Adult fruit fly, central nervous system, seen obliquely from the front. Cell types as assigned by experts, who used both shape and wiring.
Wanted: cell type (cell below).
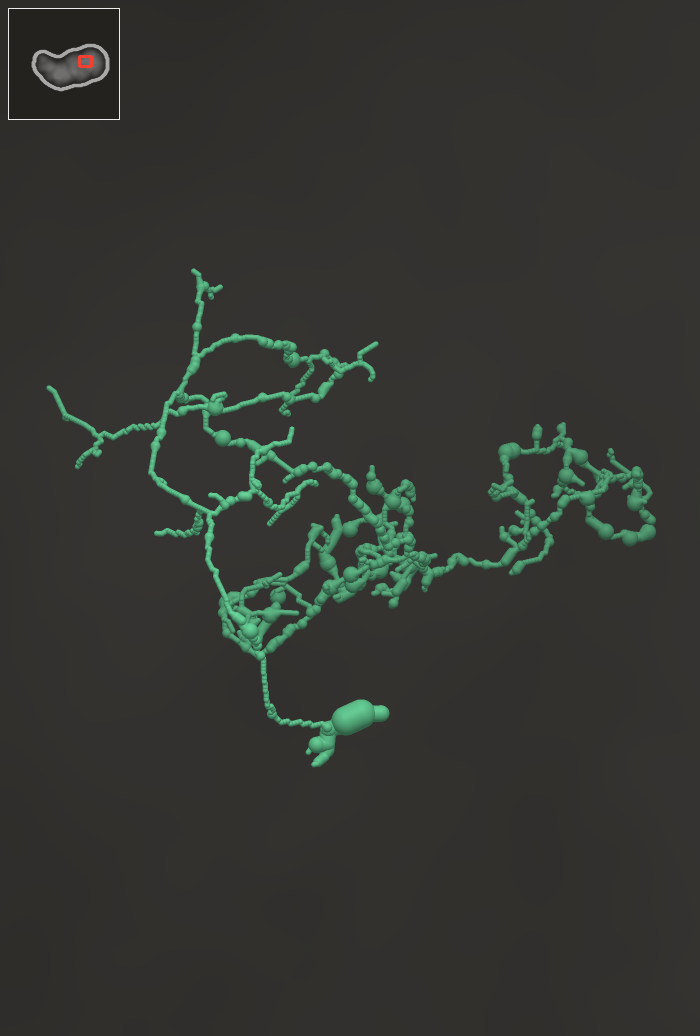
PAM06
